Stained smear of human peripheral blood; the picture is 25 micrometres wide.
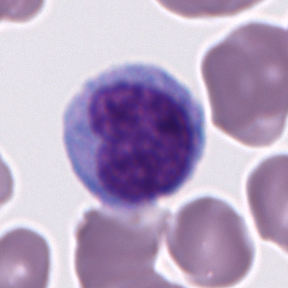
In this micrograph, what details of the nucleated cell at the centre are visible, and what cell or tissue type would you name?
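A shallow notch marks the left side of the nucleus. Cytoplasm next: its widest band lies on that same left side of the nucleus. In that cytoplasm, no distinct granules are seen, and no vacuoles either. The cell is a monocyte.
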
